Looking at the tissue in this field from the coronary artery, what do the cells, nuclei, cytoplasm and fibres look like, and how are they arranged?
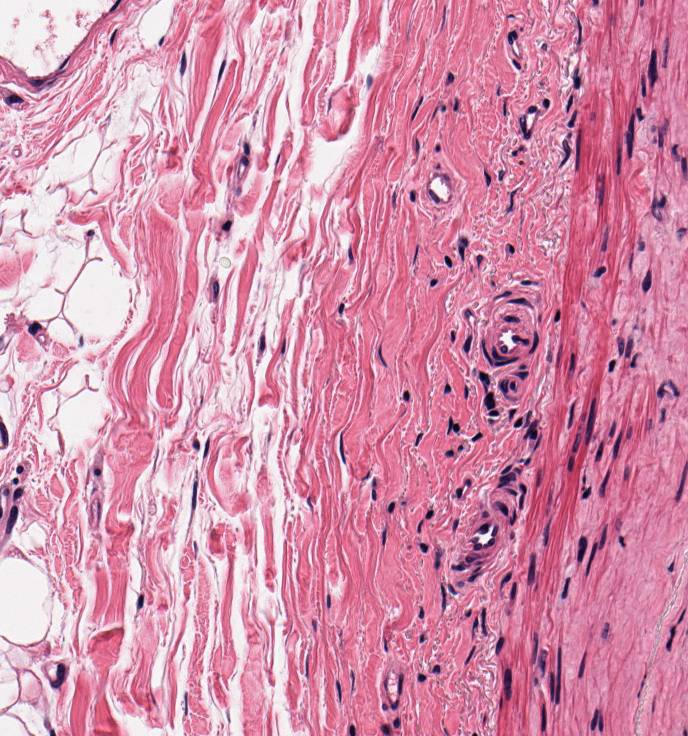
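Notice the vertical bands: fat at the left, collagen in the middle, a cellular fibrous band at the right. In the left half, thick wavy eosinophilic collagen bundles run roughly vertically, with clear gaps between them. Small vessel lumens are white, empty of red blood cells.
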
